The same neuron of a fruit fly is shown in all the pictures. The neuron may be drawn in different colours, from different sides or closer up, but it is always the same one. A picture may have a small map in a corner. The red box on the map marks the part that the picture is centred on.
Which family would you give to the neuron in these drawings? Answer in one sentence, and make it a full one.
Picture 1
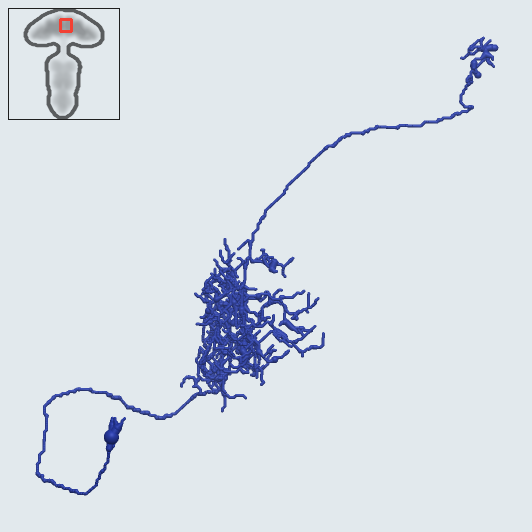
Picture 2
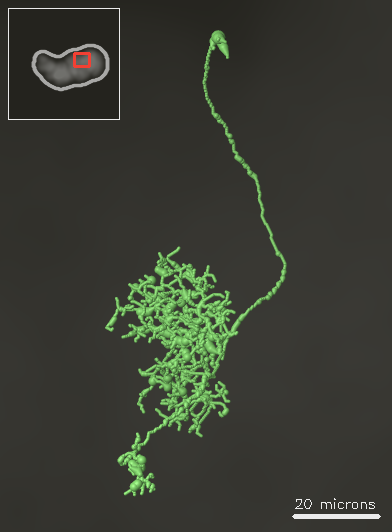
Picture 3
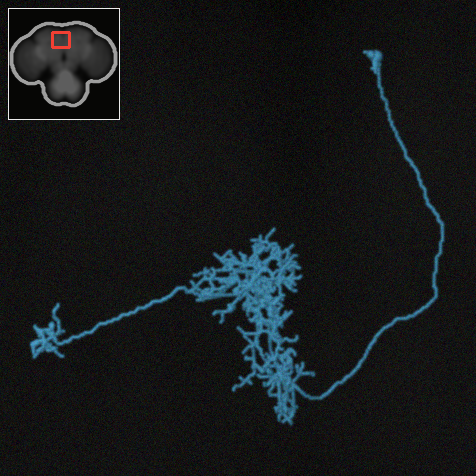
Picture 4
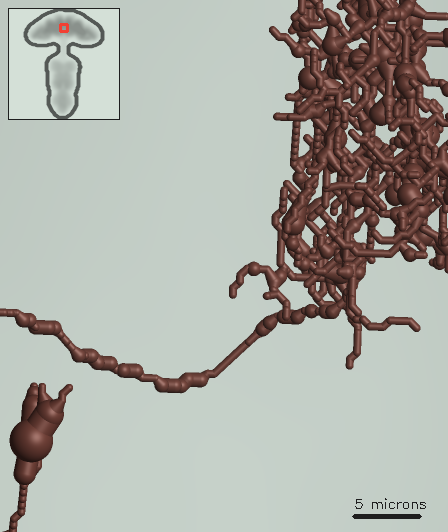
This neuron belongs to the family class CX.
